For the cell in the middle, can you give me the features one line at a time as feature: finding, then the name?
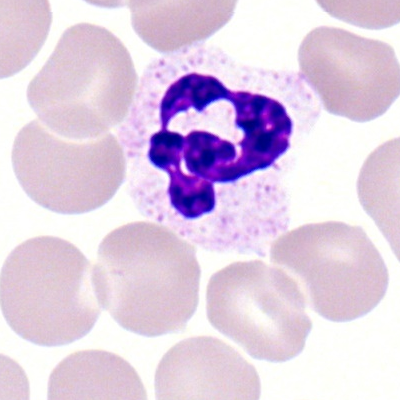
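Nucleus: several lobes linked by thin strands
Chromatin: dark purple, coarsely clumped
Cytoplasm: plentiful, pale pinkish-lilac
Granules: small, scattered, pink-purple
Name: segmented neutrophil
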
